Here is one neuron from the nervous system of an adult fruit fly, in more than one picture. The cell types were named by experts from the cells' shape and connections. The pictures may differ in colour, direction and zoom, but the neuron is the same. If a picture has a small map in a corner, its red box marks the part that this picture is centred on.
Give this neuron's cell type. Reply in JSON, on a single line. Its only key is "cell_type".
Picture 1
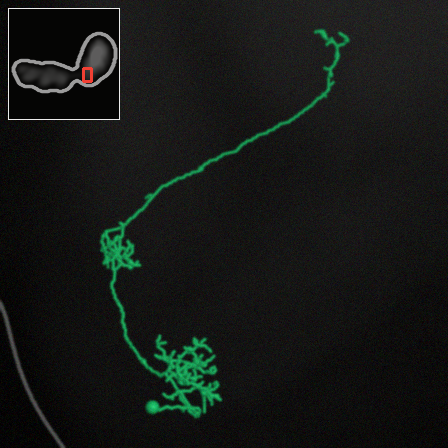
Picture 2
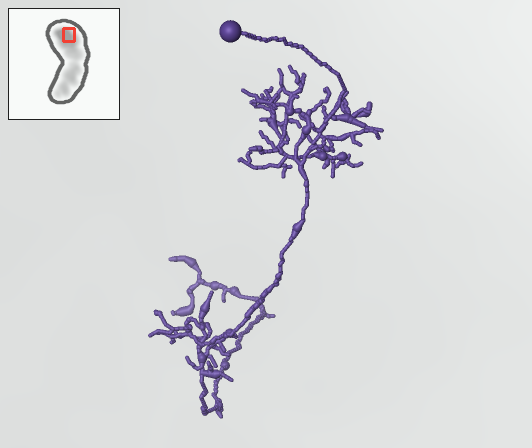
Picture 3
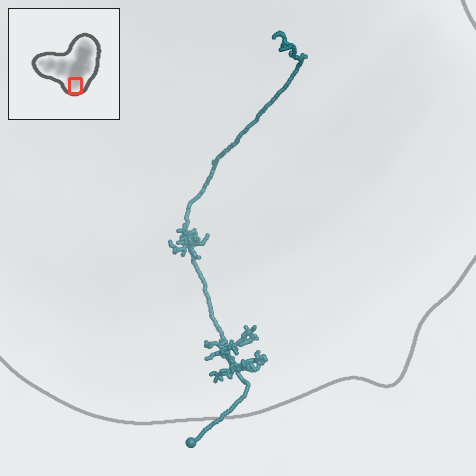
{"cell_type": "Tm6"}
